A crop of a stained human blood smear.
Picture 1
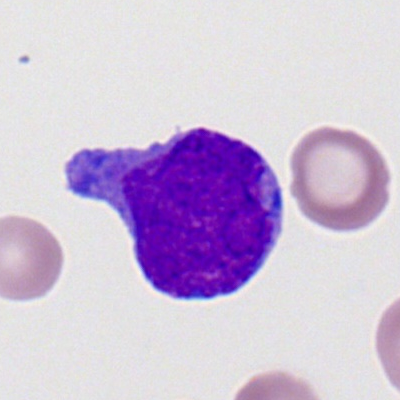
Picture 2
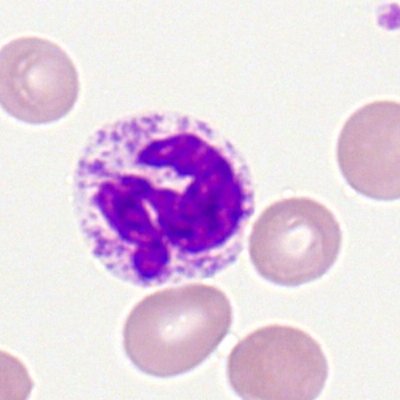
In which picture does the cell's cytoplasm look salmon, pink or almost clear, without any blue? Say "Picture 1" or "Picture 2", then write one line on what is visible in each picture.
Picture 2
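What picture 1 shows: The cytoplasm is blue.
What picture 2 shows: A moderate rim of pale pinkish cytoplasm surrounds the nucleus.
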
